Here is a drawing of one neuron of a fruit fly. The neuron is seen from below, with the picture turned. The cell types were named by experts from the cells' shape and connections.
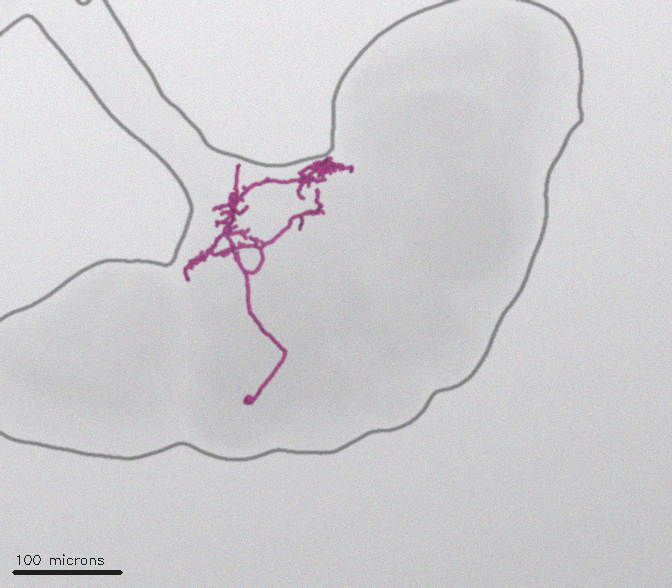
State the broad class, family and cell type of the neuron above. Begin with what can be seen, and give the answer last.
It lies in the brain. By the scale bar it is about 250 microns tall in this view. It is a central-brain intrinsic neuron. Its family is hemilineage LALv1_ventral. Its cell type is PS331.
